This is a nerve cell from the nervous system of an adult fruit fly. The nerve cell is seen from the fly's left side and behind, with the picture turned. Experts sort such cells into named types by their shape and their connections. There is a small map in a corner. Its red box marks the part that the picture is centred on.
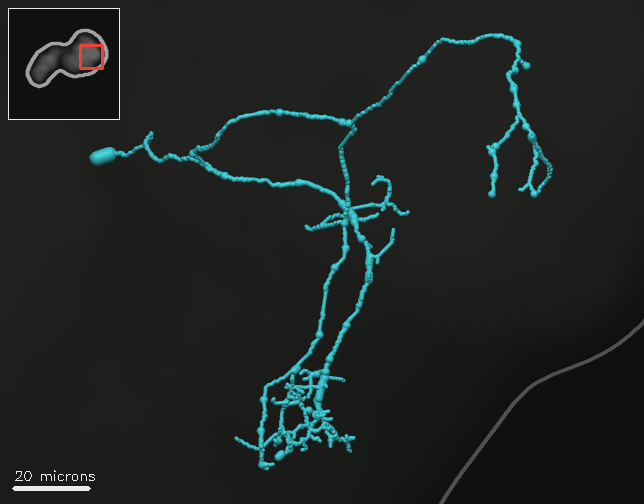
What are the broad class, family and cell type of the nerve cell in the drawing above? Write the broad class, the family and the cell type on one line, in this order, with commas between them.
central-brain intrinsic neuron, hemilineage EBa1, CB1124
